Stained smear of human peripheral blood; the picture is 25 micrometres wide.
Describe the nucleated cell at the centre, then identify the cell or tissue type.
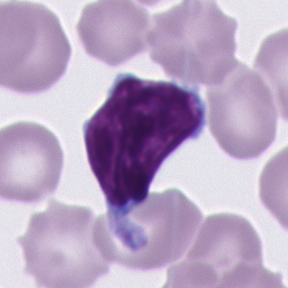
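Nearly the whole cell is taken up by the nucleus, leaving only a very thin rim of cytoplasm. No nucleoli can be made out, and the cytoplasm contains no visible granules. From the lower end of the cell extends a pale bluish tail-like projection. This is a typical lymphocyte.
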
